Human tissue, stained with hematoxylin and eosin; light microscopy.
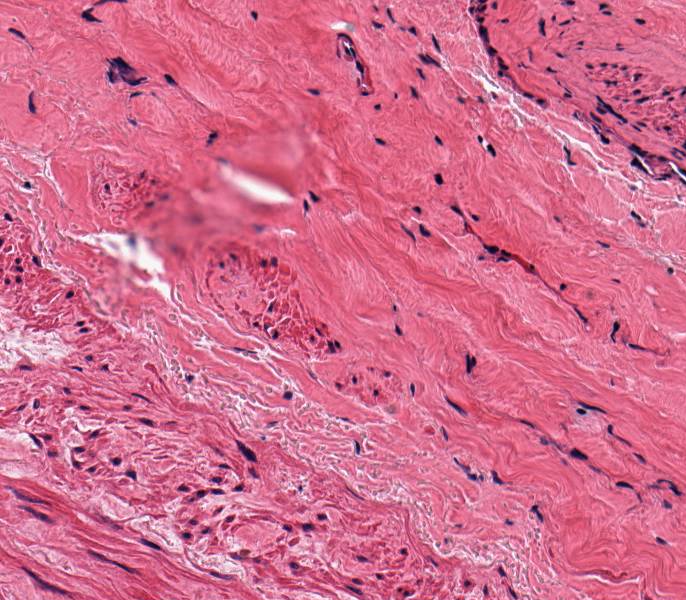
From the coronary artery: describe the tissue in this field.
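Nearly the whole field is dense, pink-staining collagenous connective tissue, its wavy bundles running diagonally from upper left to lower right. Sitting within the collagen are a few small rounded clusters of more closely packed cells; the clearest is just left of centre. Toward the lower left the collagen gets looser and paler, with more white gaps between fibres than in the upper right.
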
